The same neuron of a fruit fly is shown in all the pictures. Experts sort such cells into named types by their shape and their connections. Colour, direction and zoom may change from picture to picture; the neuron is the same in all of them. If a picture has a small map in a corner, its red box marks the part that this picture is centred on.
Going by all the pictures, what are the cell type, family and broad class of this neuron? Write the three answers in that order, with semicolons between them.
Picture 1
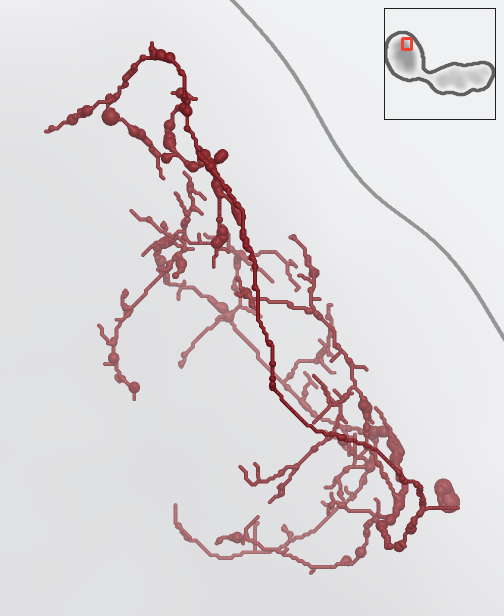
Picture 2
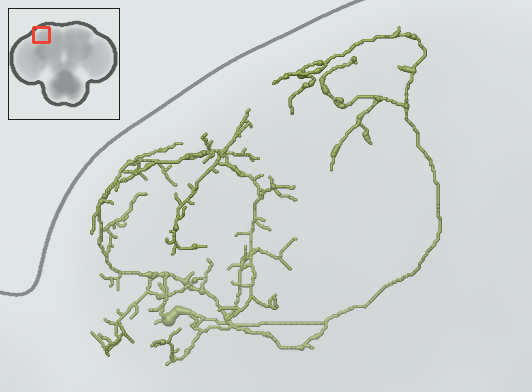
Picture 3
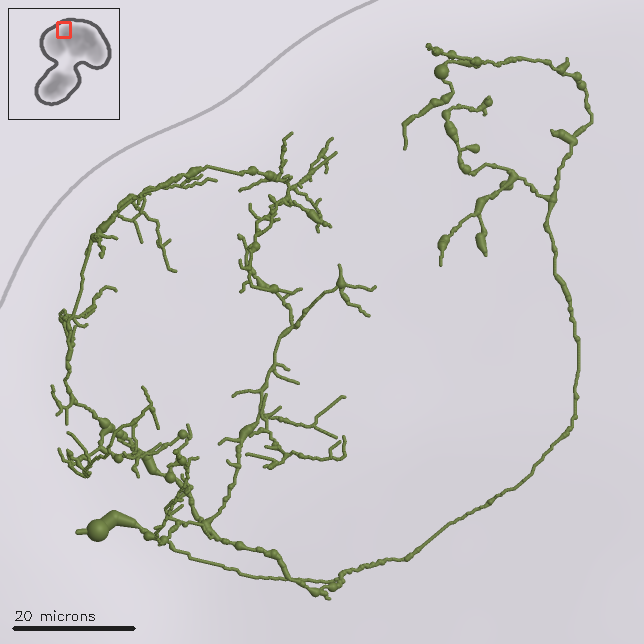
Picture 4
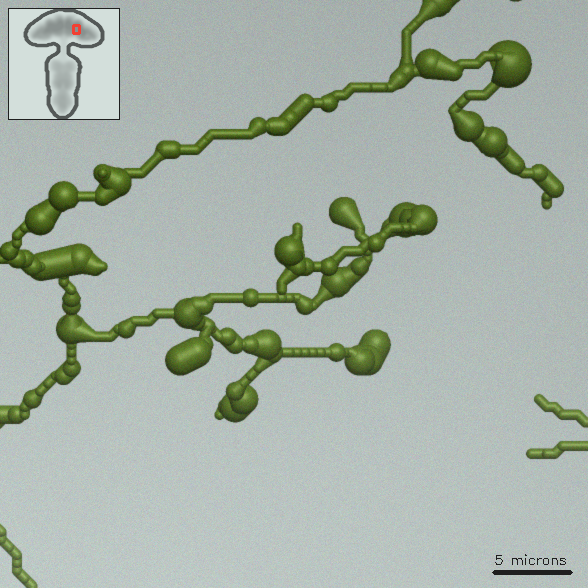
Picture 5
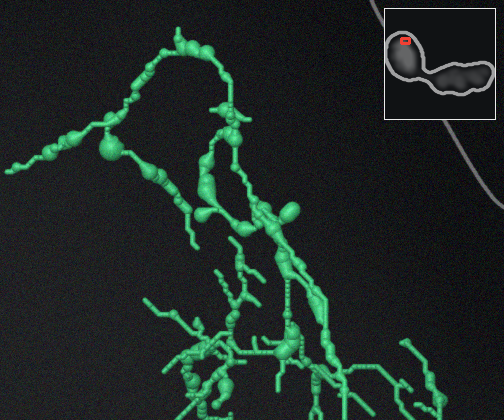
CB1500; hemilineage LHp3; central-brain intrinsic neuron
